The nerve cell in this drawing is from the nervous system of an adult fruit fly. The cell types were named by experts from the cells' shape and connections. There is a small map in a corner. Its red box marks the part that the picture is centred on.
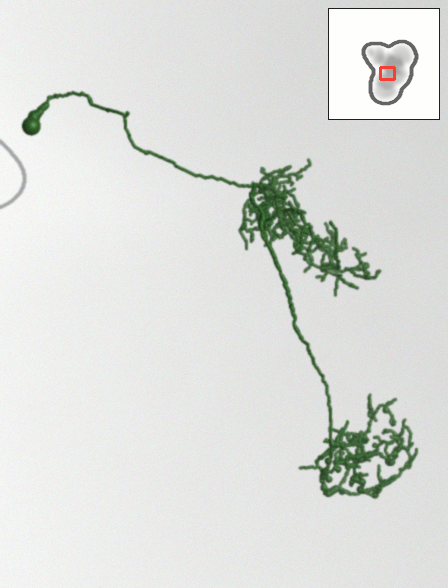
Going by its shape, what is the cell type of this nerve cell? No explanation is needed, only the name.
hDeltaI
